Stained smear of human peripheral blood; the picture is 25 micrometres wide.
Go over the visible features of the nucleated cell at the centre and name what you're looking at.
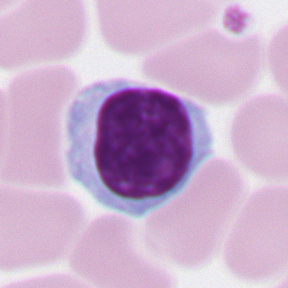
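The nucleus occupies most of the cell. Its chromatin is dark purple and densely clumped, and no nucleolus is clearly visible. The cell outline is slightly irregular rather than smoothly round. This cell is a typical lymphocyte.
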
